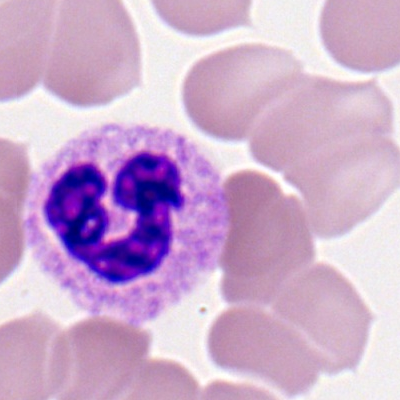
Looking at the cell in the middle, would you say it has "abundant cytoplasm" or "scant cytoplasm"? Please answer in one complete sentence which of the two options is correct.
The cell has plenty of cytoplasm around its nucleus.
